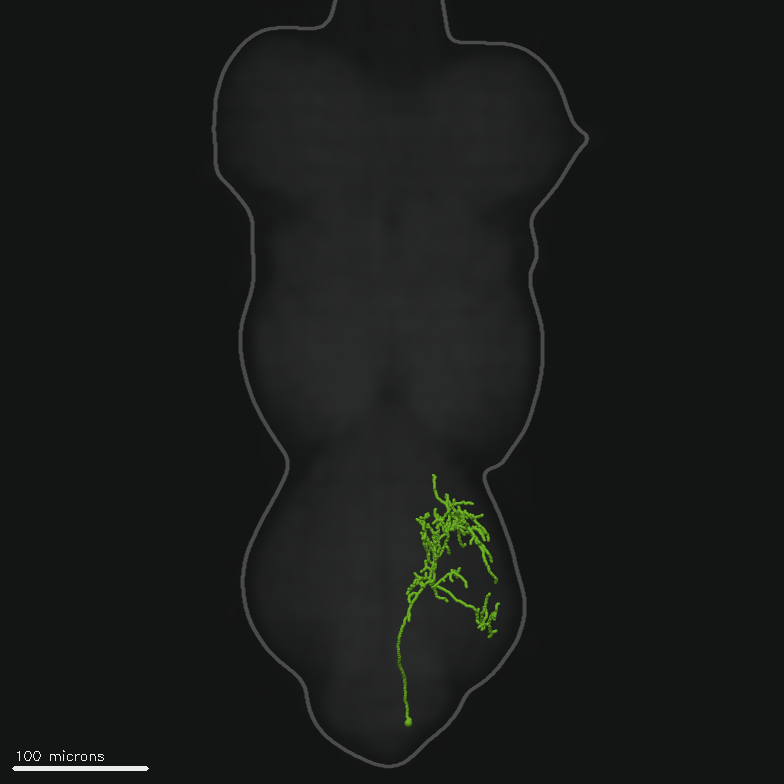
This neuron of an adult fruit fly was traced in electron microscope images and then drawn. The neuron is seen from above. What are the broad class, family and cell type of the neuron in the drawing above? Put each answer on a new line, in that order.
nerve-cord intrinsic neuron
hemilineage 04B
IN04B074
